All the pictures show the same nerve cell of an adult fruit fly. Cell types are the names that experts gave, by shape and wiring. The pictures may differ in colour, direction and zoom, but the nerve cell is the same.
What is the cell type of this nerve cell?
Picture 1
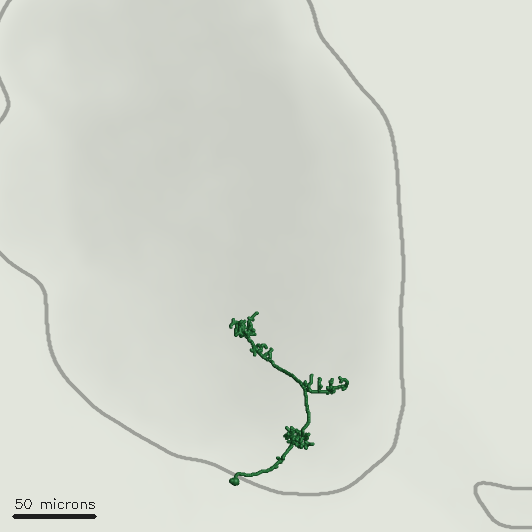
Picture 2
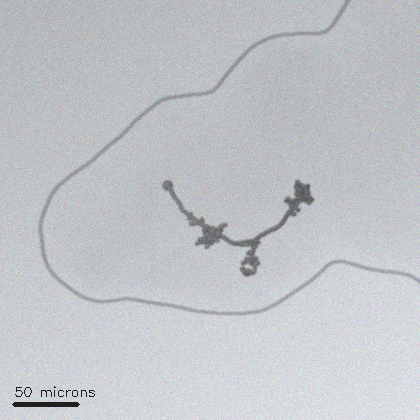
TmY17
